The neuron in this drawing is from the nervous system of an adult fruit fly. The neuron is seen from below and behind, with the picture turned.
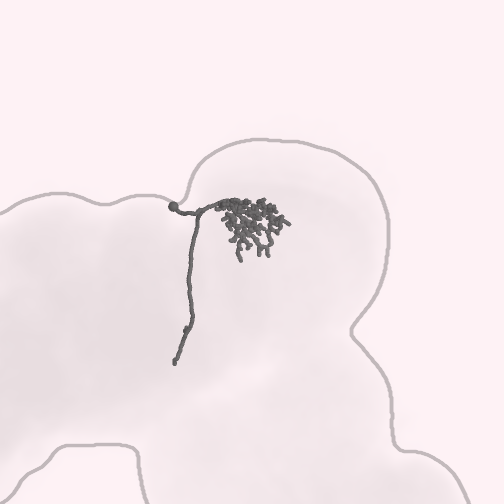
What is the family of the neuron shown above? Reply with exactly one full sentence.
The neuron is counted in family MeVP.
